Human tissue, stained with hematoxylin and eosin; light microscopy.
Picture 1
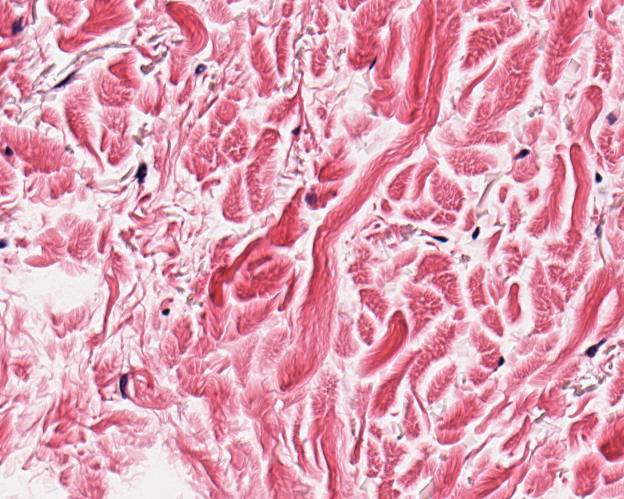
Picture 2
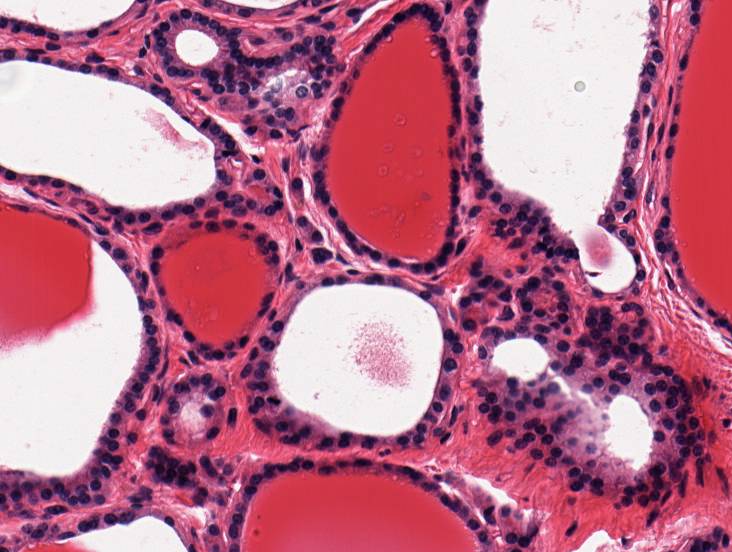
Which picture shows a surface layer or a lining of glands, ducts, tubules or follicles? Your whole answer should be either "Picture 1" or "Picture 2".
Picture 2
